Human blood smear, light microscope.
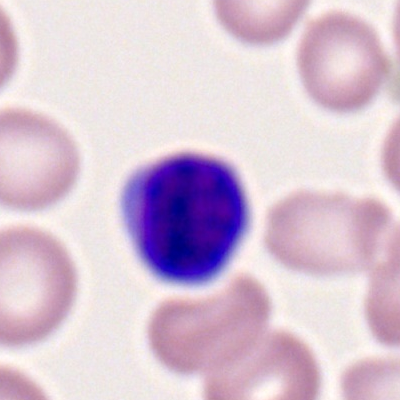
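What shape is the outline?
Roughly round, with a smooth edge.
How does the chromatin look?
Dense, dark purple and coarsely clumped, and I can't see any nucleoli in the nucleus.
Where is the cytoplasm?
Only a scant pale blue crescent, seen mainly on the left side.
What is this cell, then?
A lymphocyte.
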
